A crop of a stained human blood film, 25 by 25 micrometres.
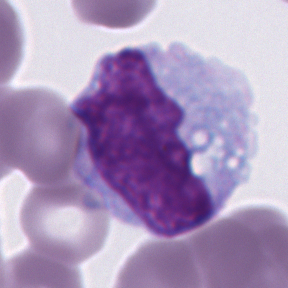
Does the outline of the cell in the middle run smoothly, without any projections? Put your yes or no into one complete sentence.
No, the outline of this cell is ragged or frayed, or it has projections, blebs or tags.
